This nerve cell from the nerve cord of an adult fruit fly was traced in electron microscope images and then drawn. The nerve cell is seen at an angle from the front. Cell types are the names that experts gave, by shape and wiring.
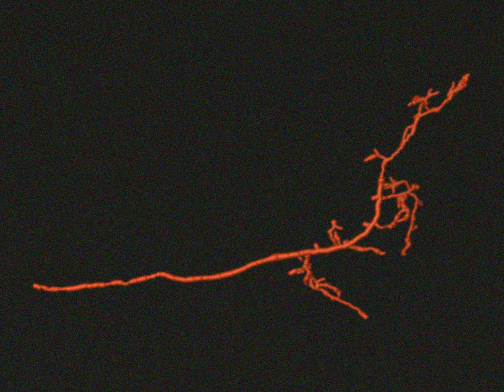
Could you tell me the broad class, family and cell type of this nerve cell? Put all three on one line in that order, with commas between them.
sensory neuron entering the nerve cord, class mechanosensory proprioceptive, SNpp37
